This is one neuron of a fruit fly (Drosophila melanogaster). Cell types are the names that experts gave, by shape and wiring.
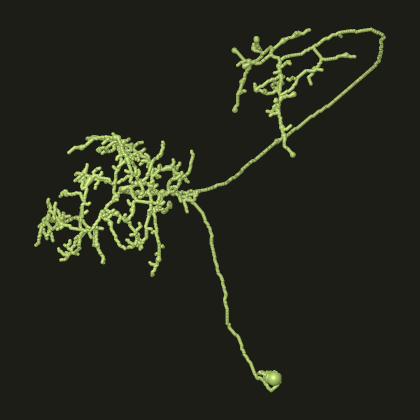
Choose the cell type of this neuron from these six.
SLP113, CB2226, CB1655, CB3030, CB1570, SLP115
CB1570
